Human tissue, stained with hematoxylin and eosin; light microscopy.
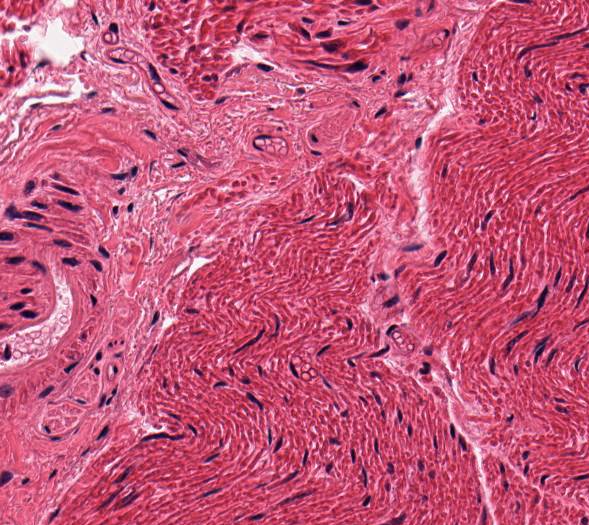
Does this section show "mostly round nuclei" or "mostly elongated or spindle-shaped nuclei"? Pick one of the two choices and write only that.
Mostly elongated or spindle-shaped nuclei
